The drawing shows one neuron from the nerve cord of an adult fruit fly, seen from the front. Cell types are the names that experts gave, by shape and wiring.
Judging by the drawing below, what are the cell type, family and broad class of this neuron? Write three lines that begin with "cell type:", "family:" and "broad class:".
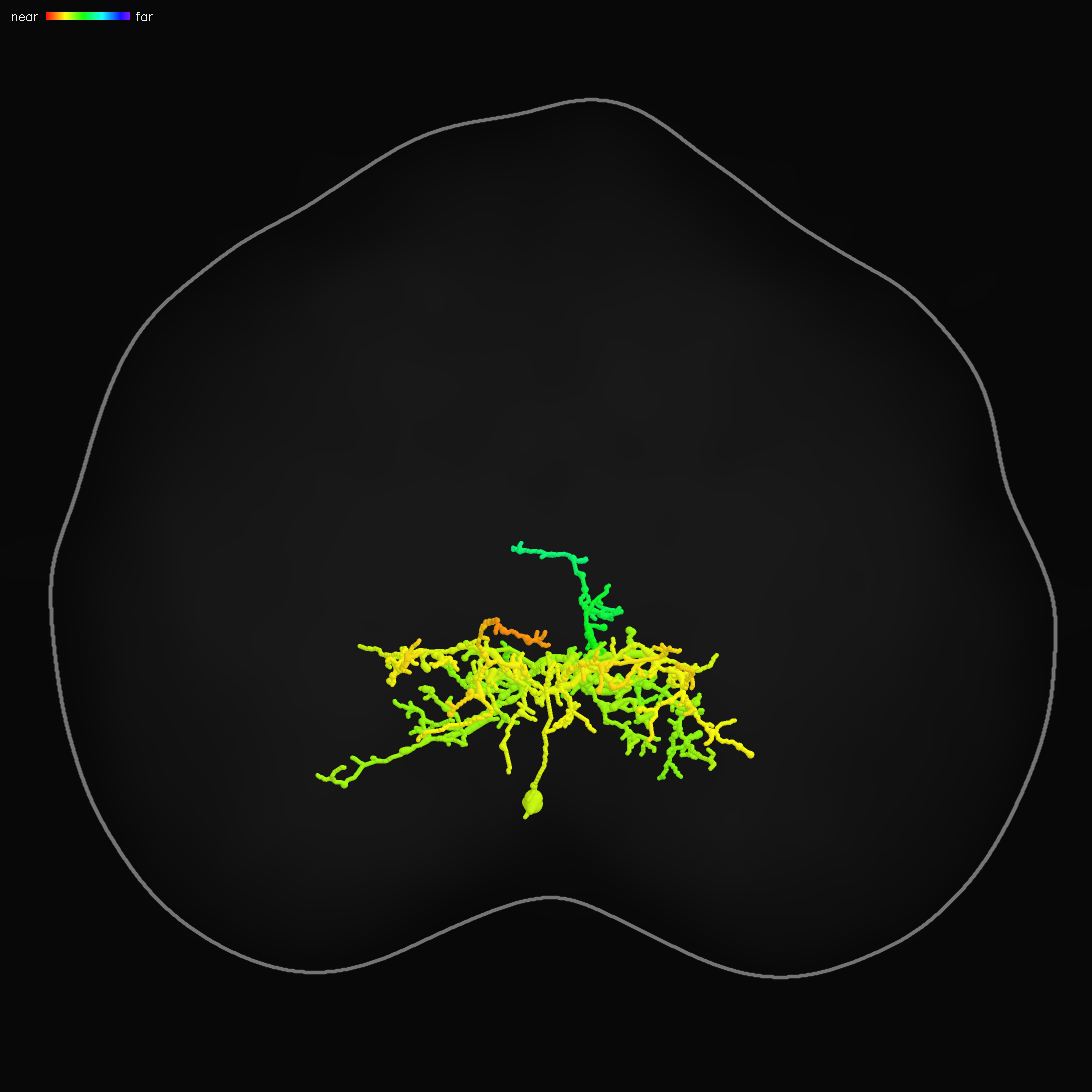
cell type: IN00A025
family: hemilineage 00A
broad class: nerve-cord intrinsic neuron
